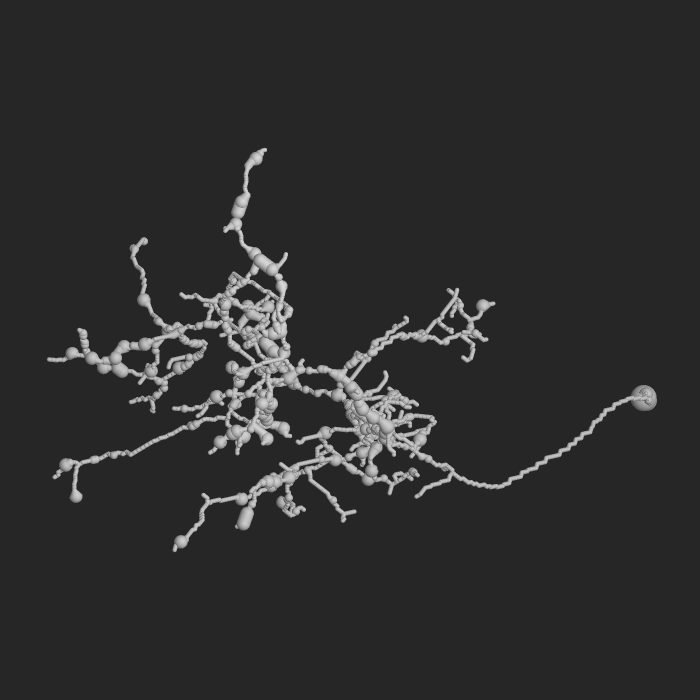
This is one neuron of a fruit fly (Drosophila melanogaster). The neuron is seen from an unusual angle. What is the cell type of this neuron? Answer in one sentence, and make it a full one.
This particular neuron has the cell type IN13B069.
